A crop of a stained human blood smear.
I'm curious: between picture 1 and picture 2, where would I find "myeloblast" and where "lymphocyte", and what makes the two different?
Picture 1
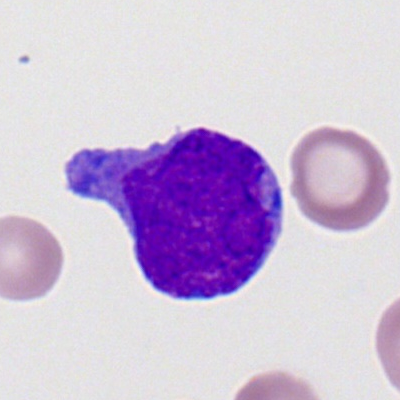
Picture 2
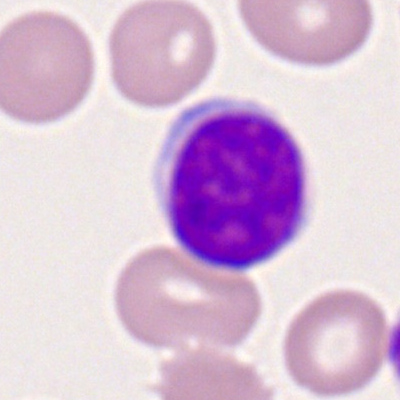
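Picture 1 shows a myeloblast; picture 2 shows a lymphocyte. Outline: in picture 1 a single tongue of cytoplasm projects toward the left, whereas the cell in picture 2 is smooth and roughly round. Cytoplasm: blue in picture 1, forming only a thin rim outside the projection; pale blue in picture 2, a thin rim most visible upper left, with the nucleus filling almost the whole cell. Chromatin: deep purple and finely mottled in picture 1, dense and dark purple with small paler patches in picture 2.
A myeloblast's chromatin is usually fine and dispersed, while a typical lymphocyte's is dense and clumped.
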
